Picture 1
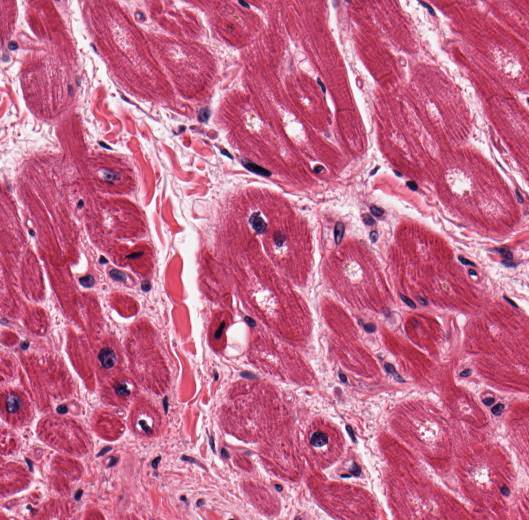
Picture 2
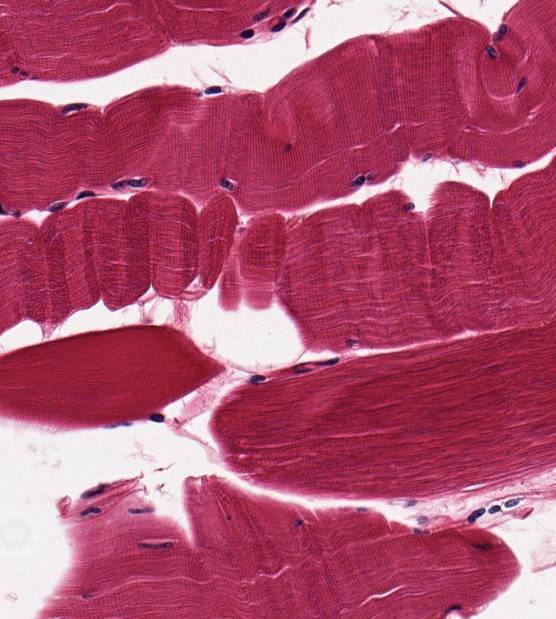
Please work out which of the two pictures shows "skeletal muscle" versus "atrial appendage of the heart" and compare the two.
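Quick one: picture 1 is atrial appendage of the heart and picture 2 is skeletal muscle. Picture 1 is packed with striated fibres, mostly cut obliquely or across as rounded to oval profiles, with deeply eosinophilic pink-red cytoplasm. Many of those cross-cut fibres have a pale clear zone in the centre around or beside the nucleus, as in the upper right, while in picture 2 the flattened, dark-staining nuclei lie at the fibre edges.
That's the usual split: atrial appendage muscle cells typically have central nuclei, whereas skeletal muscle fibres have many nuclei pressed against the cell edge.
Picture 2 also has fine cross-striations running perpendicular to the fibres, wavy folded outlines in the upper half, and two fibres in the lower middle that stain a smoother, more uniform pink with less distinct striations.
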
